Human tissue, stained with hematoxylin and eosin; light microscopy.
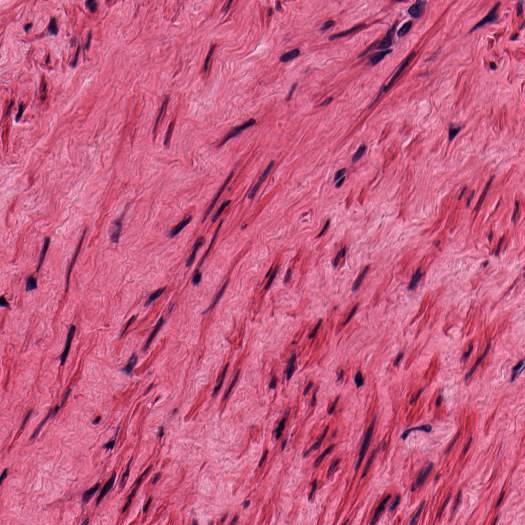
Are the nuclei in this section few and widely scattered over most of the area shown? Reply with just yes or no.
Yes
